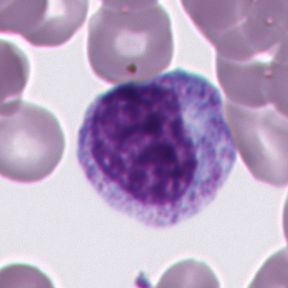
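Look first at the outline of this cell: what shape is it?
Roughly round.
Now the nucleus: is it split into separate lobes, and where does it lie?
No, it is a single mass, and it sits off-centre, toward the upper left of the cell.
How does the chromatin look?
Dark purple and clumped, with paler gaps between the clumps.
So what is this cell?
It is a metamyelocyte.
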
